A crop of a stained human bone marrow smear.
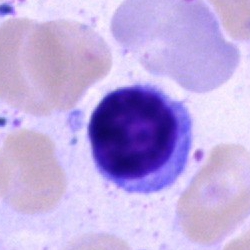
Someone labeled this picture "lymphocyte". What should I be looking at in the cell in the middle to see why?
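The nucleus here sits off-centre, so the widest band of cytoplasm lies on the lower right. Elsewhere the cytoplasm forms only a narrow rim around the nucleus. The chromatin is dense and stains dark purple, which goes with the lymphocyte.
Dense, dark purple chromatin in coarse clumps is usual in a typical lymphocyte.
The cytoplasm stains blue, and that fits as well.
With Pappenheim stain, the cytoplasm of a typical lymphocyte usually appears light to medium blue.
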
